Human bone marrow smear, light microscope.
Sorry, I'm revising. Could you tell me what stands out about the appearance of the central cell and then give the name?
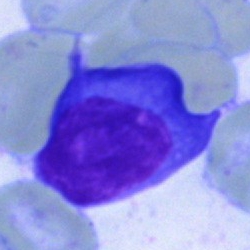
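The outline is irregular and angular, with pointed corners instead of a smooth curve. Cytoplasm stains a deep, intense blue. The nucleus lies eccentrically, toward the lower left of the cell. From the top-left edge, a thin strand of cytoplasm extends upward. The cell is a plasma cell.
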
